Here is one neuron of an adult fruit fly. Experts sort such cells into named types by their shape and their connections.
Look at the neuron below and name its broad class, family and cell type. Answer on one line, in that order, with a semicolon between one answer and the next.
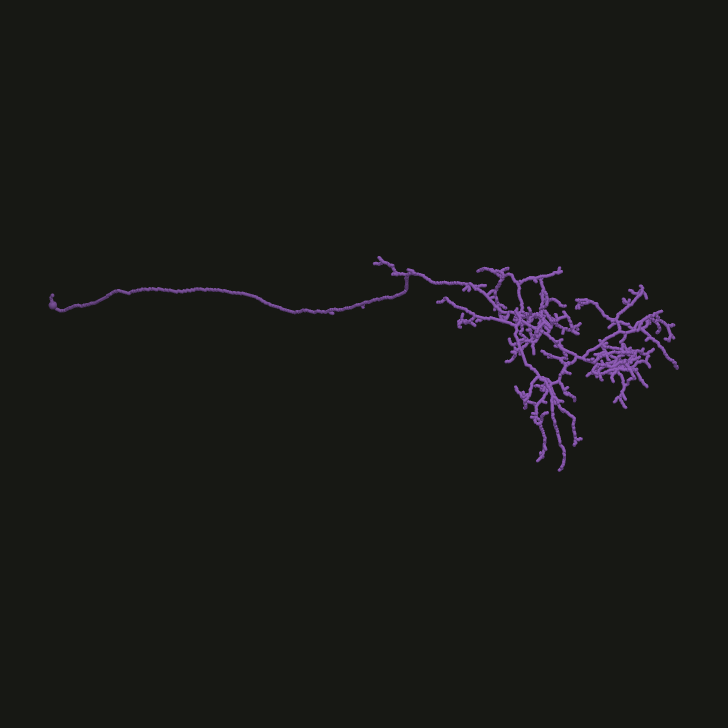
nerve-cord intrinsic neuron; hemilineage 06B; IN06B066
